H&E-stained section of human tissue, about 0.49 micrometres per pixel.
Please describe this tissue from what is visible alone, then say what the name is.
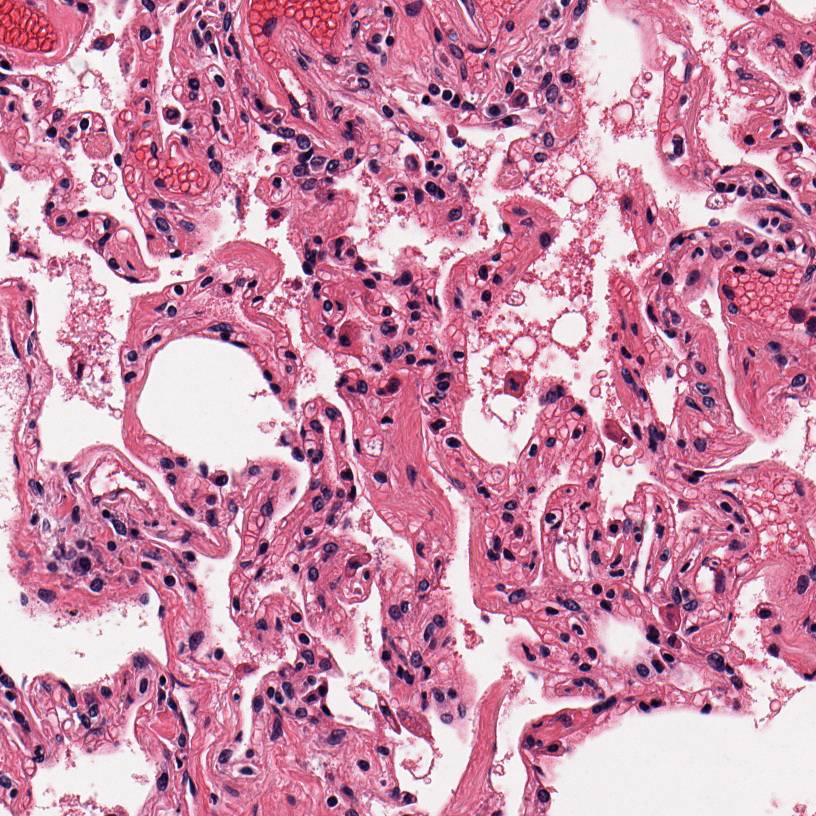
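Vessels packed with red blood cells within walls; most conspicuous along top edge and at right. Wall surfaces lined in many places by plump cuboidal cells with round dark nuclei, not a flat layer. No fat cells in field. Tissue: lung.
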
